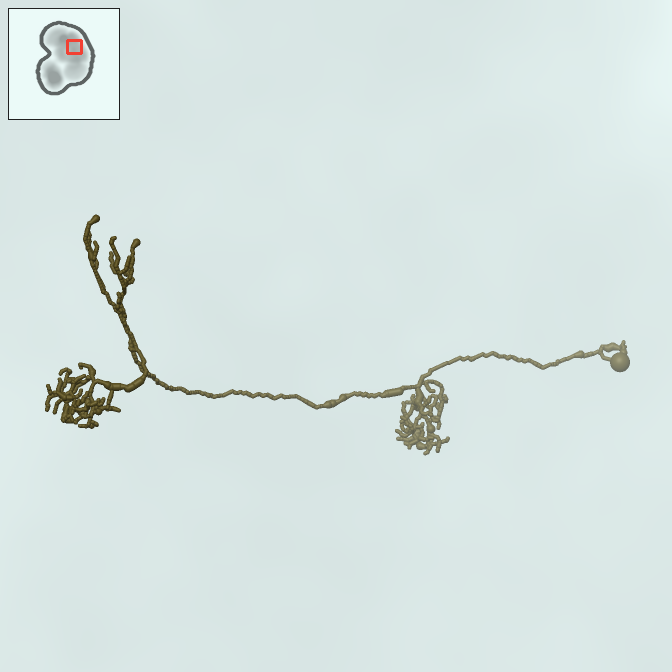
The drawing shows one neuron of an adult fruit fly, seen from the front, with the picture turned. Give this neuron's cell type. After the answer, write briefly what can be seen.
It is of cell type PFNa. This is a central-brain intrinsic neuron. Its cell body lies on the right of the picture. The picture shows dozens of branch ends.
